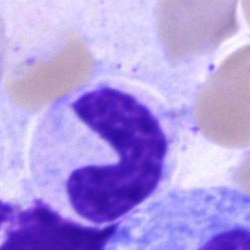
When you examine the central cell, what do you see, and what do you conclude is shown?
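Here the nucleus curves round into a C, almost a horseshoe, and its hollow faces toward the left. I can't make out any nucleoli in it. Nor do I find any large coarse granules in the cytoplasm. This one is a band neutrophil.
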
